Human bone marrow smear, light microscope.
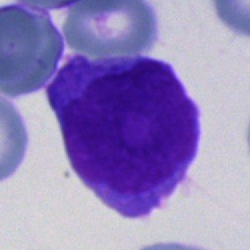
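Blast, stained human bone marrow smear. First, the outline is irregular and somewhat angular, not smoothly round. The nucleus fills most of the cell, leaving a narrow rim of cytoplasm. The chromatin is fine and evenly spread, without coarse clumps. Finally, the cytoplasm is deep blue-purple.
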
